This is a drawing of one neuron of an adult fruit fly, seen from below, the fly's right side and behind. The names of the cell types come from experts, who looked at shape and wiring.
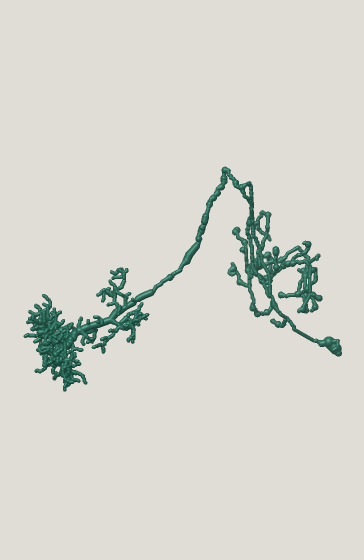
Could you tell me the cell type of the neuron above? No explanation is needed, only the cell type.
LC17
